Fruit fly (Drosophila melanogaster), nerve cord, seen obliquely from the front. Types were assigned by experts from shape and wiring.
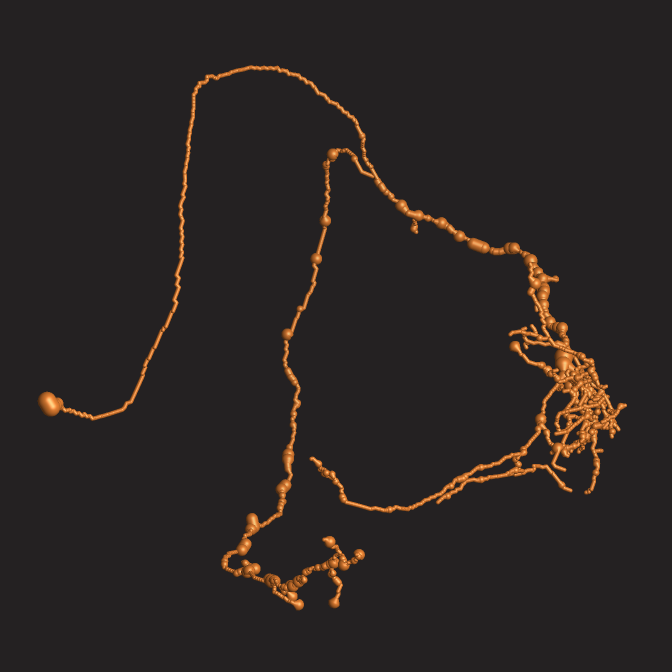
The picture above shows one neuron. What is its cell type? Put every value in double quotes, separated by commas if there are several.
"IN08A041"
